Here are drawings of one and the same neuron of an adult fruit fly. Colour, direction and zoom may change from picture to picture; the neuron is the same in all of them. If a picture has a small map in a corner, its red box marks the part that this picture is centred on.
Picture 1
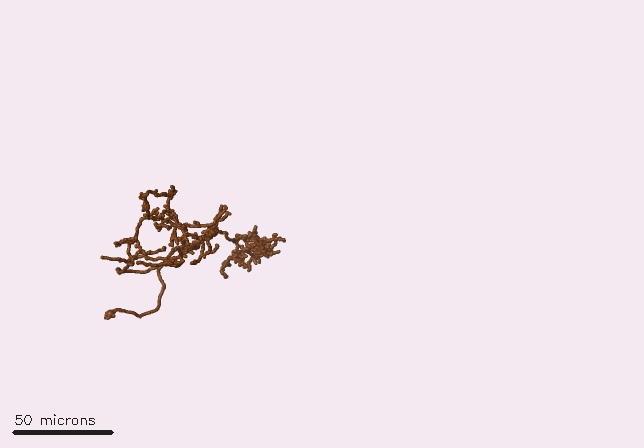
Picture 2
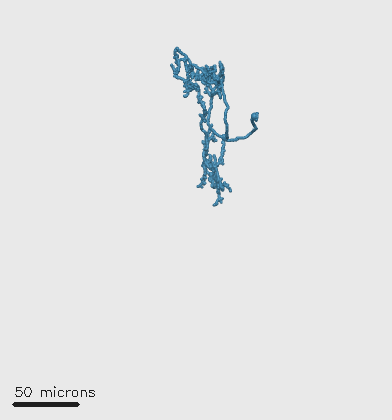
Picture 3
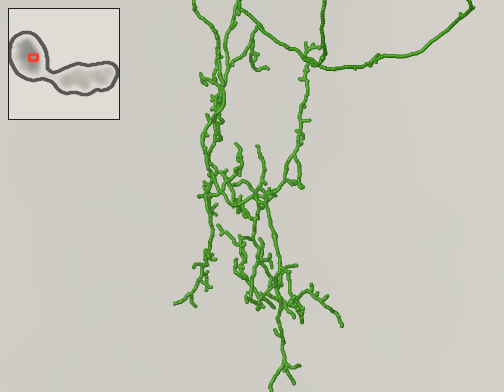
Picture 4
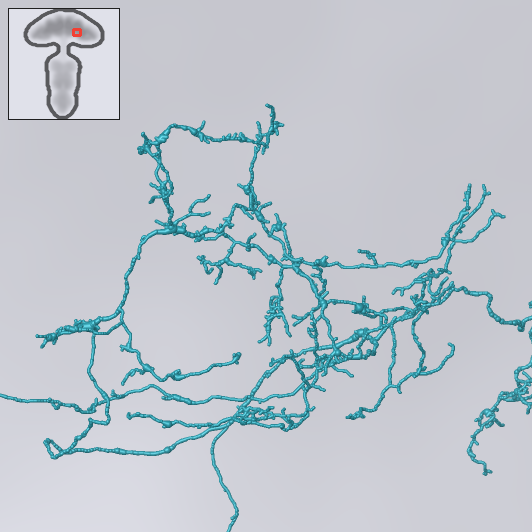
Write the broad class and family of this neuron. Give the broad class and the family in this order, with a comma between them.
central-brain intrinsic neuron, hemilineage VPNp&v1_ventral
